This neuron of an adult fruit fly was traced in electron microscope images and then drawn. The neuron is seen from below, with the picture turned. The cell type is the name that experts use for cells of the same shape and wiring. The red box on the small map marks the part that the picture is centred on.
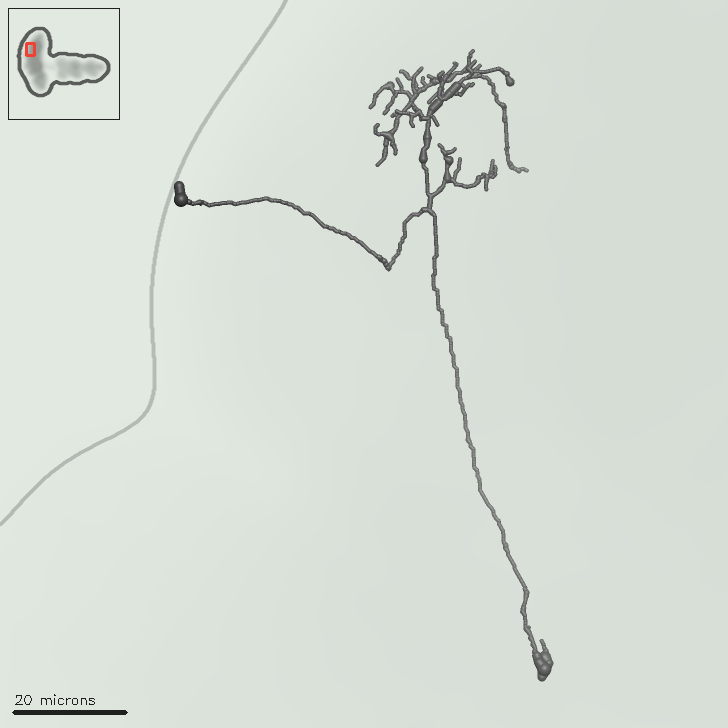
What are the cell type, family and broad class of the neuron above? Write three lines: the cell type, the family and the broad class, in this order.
TuBu04
hemilineage AOTUv4_dorsal
central-brain intrinsic neuron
